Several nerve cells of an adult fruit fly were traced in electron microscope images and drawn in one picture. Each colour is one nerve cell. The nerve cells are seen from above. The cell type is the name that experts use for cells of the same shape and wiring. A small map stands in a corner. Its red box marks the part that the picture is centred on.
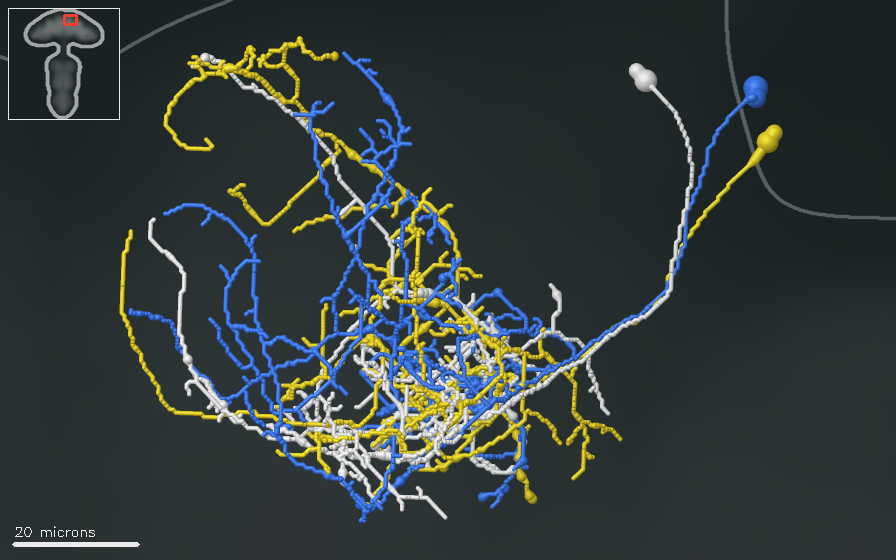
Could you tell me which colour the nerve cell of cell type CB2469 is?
blue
